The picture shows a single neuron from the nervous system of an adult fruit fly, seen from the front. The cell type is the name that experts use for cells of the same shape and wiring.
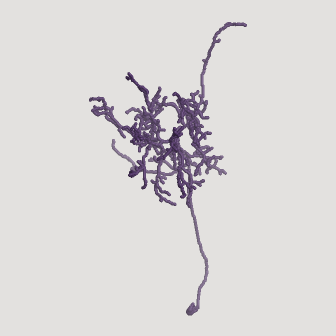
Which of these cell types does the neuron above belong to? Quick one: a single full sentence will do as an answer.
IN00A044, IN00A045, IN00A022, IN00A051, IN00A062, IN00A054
To this neuron applies the cell type name IN00A062.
